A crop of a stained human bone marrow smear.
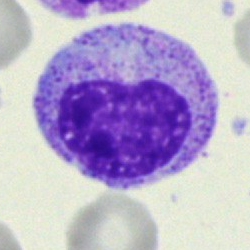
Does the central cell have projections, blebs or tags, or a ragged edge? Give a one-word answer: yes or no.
No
